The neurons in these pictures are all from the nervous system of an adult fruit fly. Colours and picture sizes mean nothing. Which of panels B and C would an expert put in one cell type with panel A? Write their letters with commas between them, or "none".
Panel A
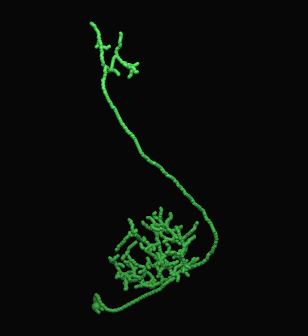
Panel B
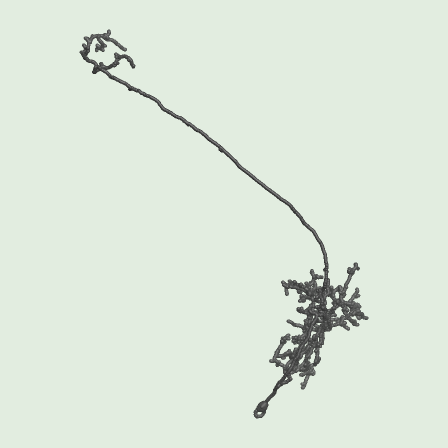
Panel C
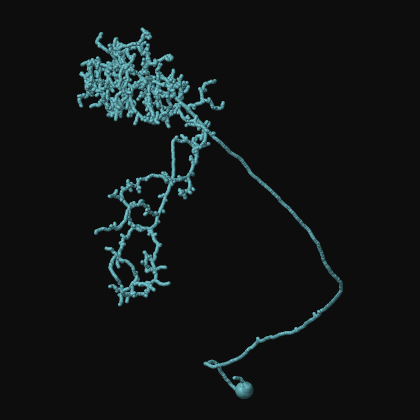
B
